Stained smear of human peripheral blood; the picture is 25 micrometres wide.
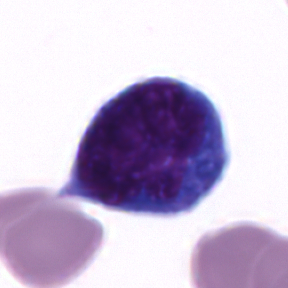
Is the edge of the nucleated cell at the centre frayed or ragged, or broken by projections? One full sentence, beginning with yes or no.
Yes, the cell does have a ragged or frayed edge, or projections, blebs or tags.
